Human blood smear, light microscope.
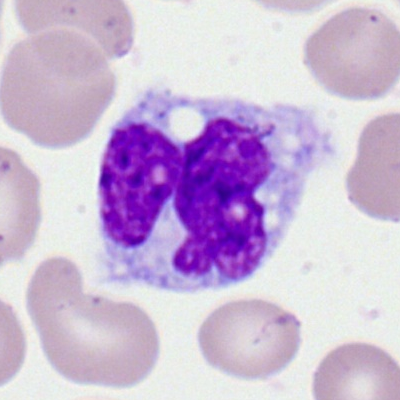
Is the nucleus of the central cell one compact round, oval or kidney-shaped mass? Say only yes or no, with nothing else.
No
